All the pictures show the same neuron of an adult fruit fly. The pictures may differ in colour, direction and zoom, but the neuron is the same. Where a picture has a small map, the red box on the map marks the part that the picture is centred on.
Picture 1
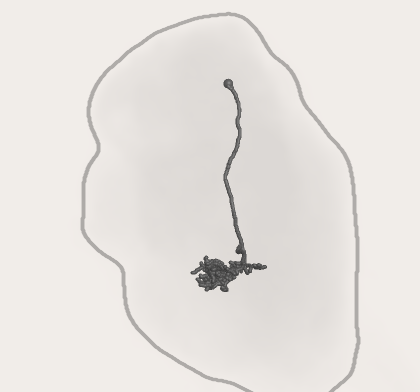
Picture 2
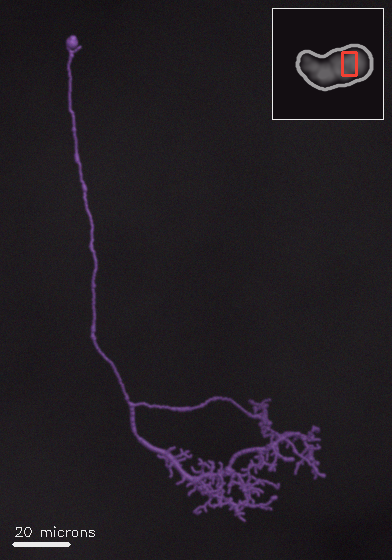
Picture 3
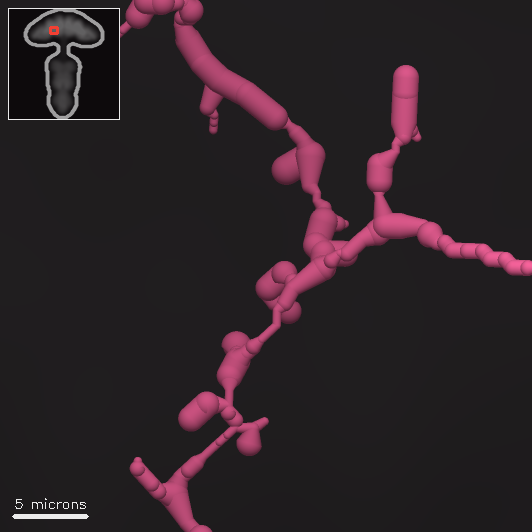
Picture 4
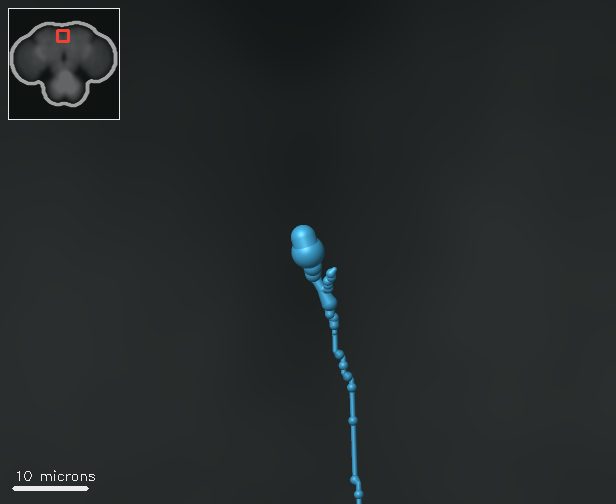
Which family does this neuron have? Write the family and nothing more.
hemilineage DM1_antero_ventral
